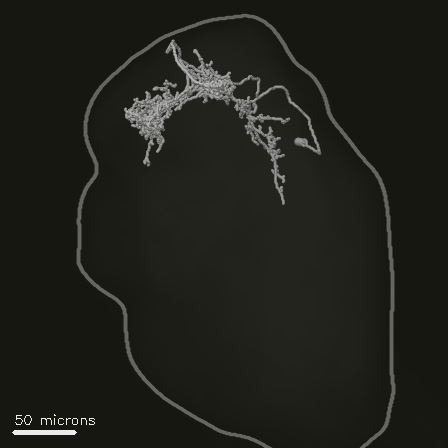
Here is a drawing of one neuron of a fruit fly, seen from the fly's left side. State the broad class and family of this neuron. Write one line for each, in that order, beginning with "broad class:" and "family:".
broad class: central-brain intrinsic neuron
family: LHPV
